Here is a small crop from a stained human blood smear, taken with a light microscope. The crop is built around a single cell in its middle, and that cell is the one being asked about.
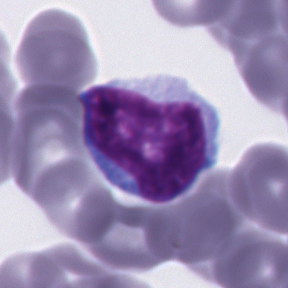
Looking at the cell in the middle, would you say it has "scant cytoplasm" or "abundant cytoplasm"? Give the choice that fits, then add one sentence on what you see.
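Scant cytoplasm. The nucleus fills most of the cell.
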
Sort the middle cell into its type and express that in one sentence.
The crop centres on a single cell, and that cell is a typical lymphocyte.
